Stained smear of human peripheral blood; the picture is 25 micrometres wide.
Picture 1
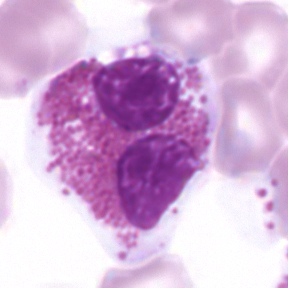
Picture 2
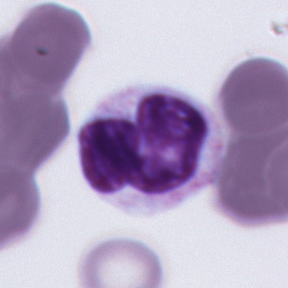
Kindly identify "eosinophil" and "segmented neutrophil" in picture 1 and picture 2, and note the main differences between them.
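Picture 1 is the eosinophil, and picture 2 is the segmented neutrophil. In picture 1, the cytoplasm is densely packed with coarse, round granules, yet they lie around the nuclear lobes rather than hiding them.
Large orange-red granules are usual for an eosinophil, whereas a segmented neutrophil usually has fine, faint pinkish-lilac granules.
A narrow, nearly colourless rim free of granules lines the left and lower edge of that cell, and its chromatin is dark purple and condensed. Picture 2 is different: its cytoplasm is very pale, almost colourless, within a round, smooth outline. Its nucleus, about 12 by 8 micrometres, has two lobes lying side by side, left and right, with dark purple, coarsely clumped chromatin.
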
